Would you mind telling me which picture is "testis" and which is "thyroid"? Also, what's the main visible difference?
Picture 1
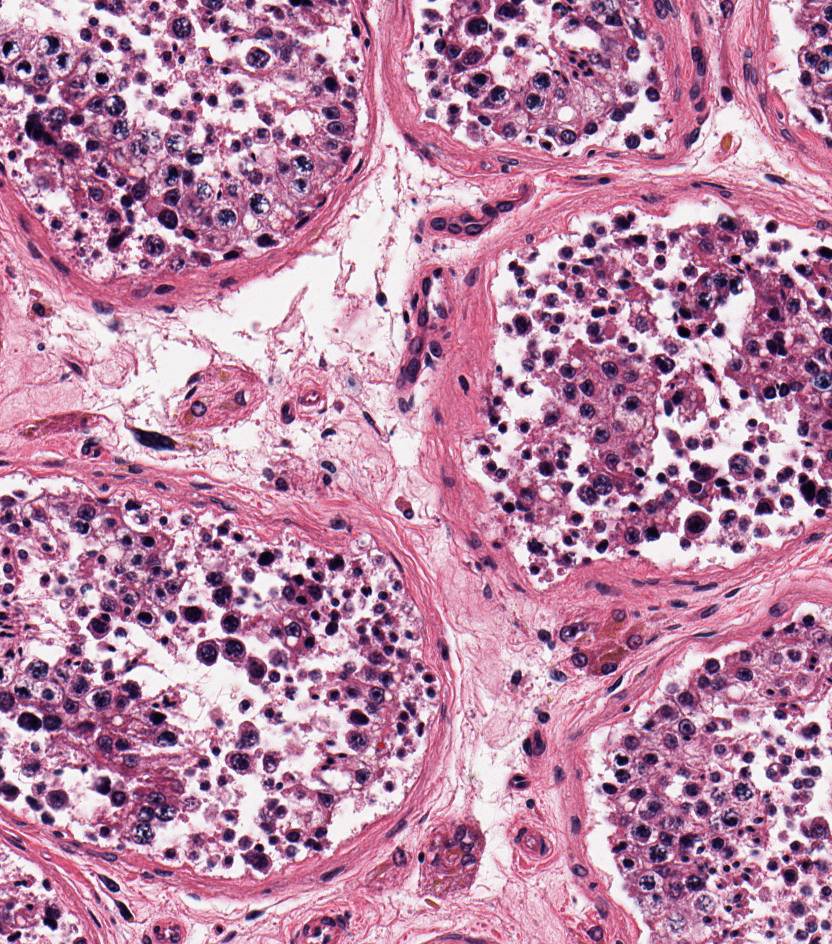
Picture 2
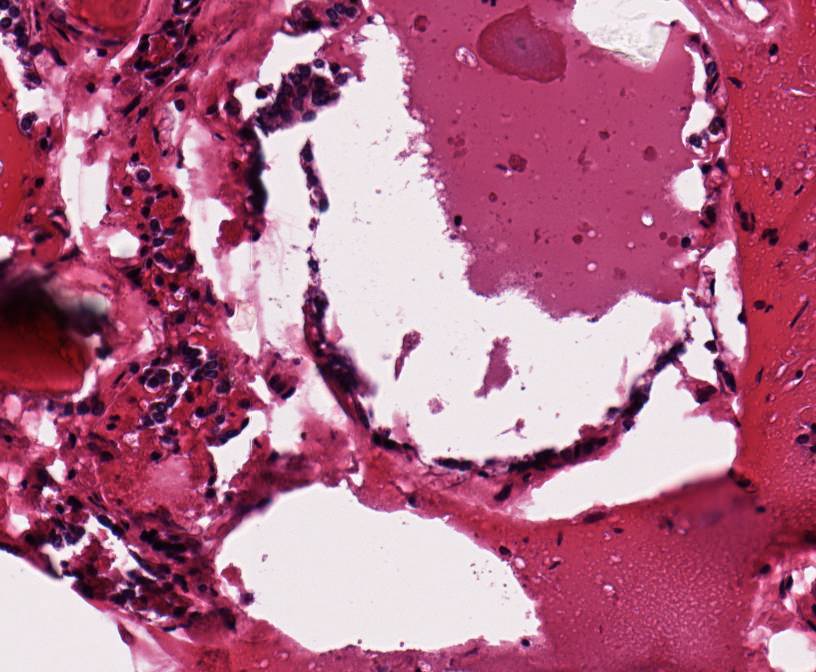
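Testis is the first one, thyroid the second. In the testis, large rounded tubular units fill most of the field, their cells lying loosely apart, with small dark condensed nuclei among the larger ones.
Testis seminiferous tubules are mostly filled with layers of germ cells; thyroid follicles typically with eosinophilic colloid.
In the thyroid, smooth homogeneous pink material with small clear bubbles fills the upper centre and right. A curved central space is edged by just one thin layer of flattened cells with elongated dark nuclei.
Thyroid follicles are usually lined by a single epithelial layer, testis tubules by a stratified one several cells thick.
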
